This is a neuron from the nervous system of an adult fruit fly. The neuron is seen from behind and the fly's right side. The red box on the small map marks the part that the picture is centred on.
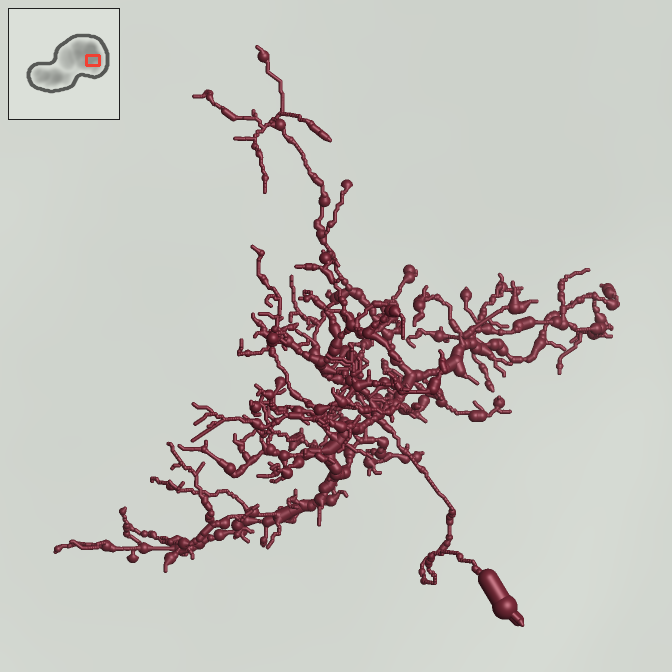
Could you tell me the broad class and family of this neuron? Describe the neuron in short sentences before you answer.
Its cell body lies at the lower right of the picture. In this view it is about as wide as it is tall. This is a central-brain intrinsic neuron. The family is hemilineage WEDa1.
